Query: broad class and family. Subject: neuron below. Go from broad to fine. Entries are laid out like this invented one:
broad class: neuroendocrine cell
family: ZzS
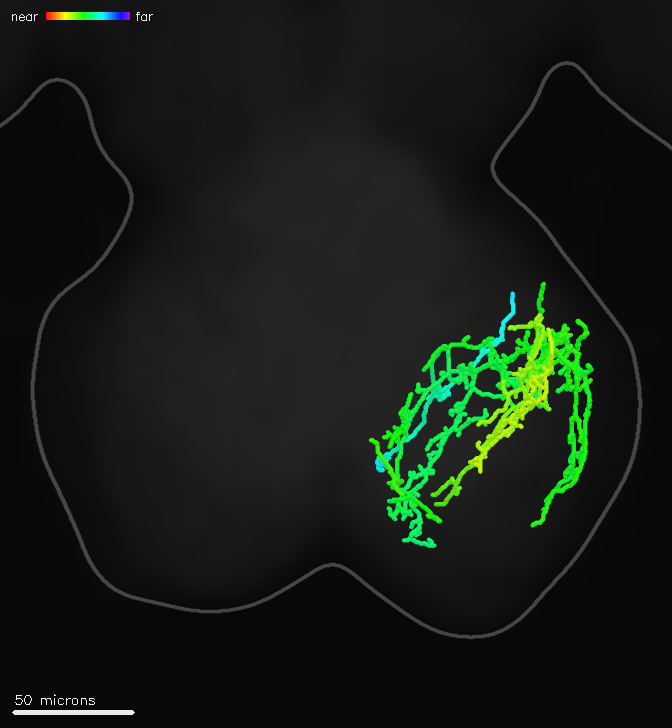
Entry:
broad class: nerve-cord intrinsic neuron
family: hemilineage 03A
